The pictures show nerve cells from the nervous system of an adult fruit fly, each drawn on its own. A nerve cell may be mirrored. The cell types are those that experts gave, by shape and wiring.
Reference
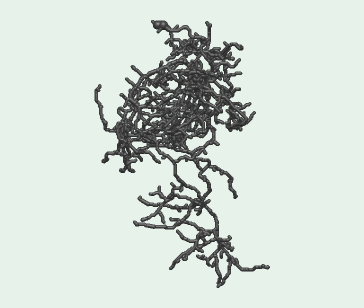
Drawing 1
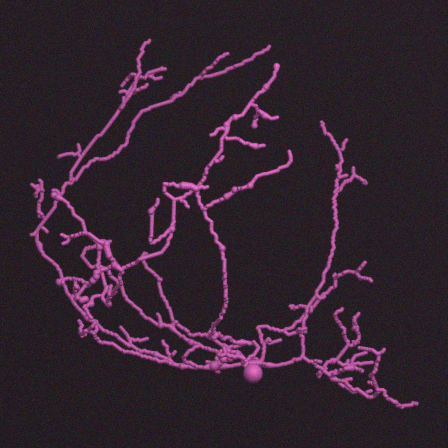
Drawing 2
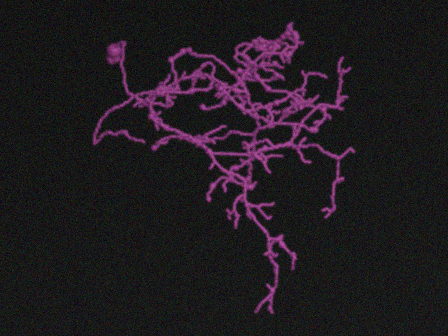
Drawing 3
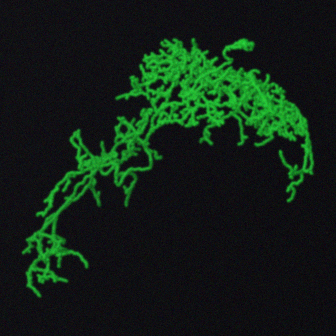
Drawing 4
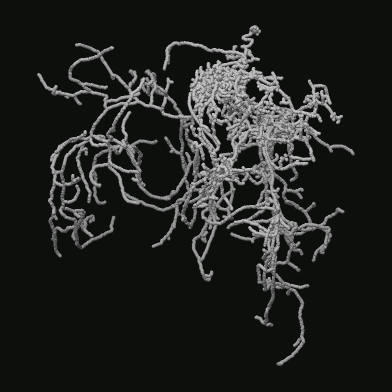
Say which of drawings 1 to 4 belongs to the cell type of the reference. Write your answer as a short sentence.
The nerve cell in drawing 3 is of the same cell type.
